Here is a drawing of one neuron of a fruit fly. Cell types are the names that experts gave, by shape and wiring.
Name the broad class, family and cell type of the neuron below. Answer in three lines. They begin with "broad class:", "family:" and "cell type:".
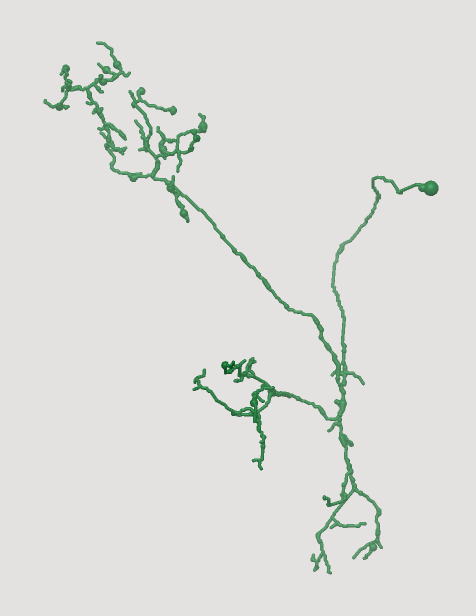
broad class: central-brain intrinsic neuron
family: hemilineage DM3_dorso_lateral
cell type: SMP331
